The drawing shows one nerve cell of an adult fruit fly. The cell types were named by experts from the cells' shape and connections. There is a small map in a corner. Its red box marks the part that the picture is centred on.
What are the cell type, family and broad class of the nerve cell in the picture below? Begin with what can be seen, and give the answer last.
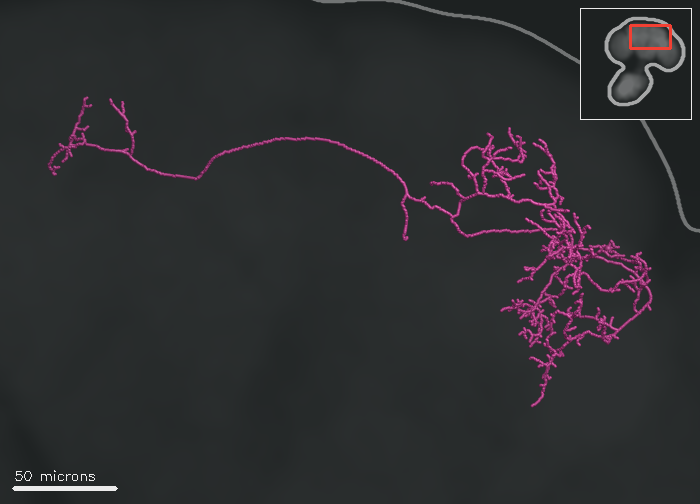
From left to right in the picture it spans about 300 microns. Dozens of branch ends can be seen. The cell type is AVLP728m. Its family is hemilineage VLPa1_medial. This is a central-brain intrinsic neuron.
